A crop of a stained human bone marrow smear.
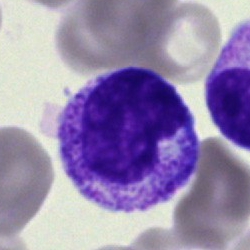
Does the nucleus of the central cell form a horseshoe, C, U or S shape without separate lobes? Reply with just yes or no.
No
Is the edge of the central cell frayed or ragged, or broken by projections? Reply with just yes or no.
No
